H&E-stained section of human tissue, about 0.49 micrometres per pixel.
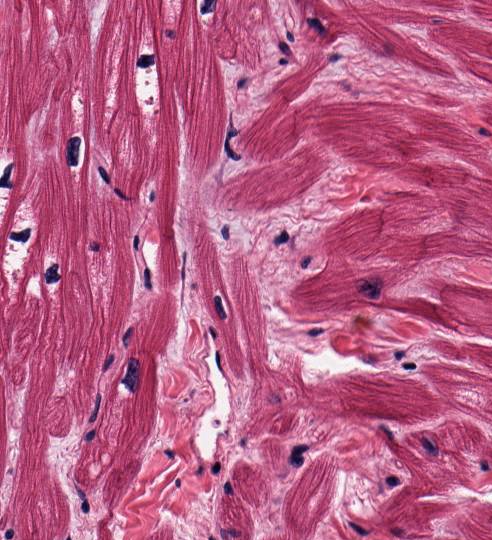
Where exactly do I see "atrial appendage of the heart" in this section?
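This section is atrial appendage of the heart.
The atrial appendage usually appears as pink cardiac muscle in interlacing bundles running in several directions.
The deeply eosinophilic fibres here agree with that pink muscle; their cytoplasm carries fine longitudinal myofibrillar streaks. The fibres branch and join their neighbours. Between them lies loose, pale pink connective tissue with scattered small dark nuclei, most plentiful in a band down the centre of the field. A small golden-brown granule sits in the right-centre.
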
